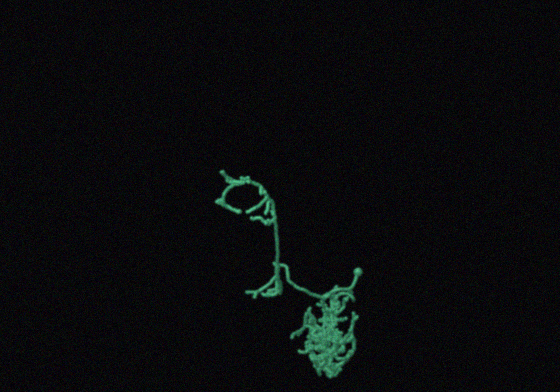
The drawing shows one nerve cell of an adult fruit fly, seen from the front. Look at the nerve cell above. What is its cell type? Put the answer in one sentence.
The cell type is AN18B019.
